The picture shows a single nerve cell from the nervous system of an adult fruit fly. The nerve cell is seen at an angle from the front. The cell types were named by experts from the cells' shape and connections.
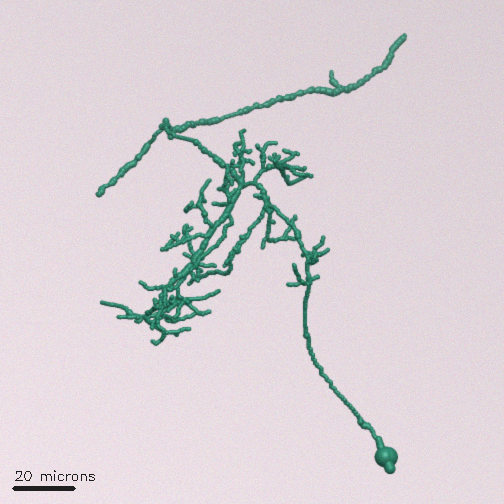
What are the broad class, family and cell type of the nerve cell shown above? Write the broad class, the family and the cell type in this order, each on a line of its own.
nerve-cord intrinsic neuron
hemilineage 06A
IN06A059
